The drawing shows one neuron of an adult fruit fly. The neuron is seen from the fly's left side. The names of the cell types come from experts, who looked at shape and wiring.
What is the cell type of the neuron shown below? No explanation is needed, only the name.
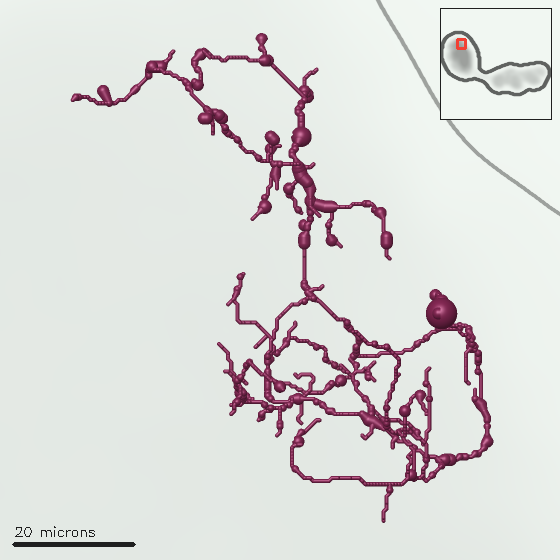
CB2079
